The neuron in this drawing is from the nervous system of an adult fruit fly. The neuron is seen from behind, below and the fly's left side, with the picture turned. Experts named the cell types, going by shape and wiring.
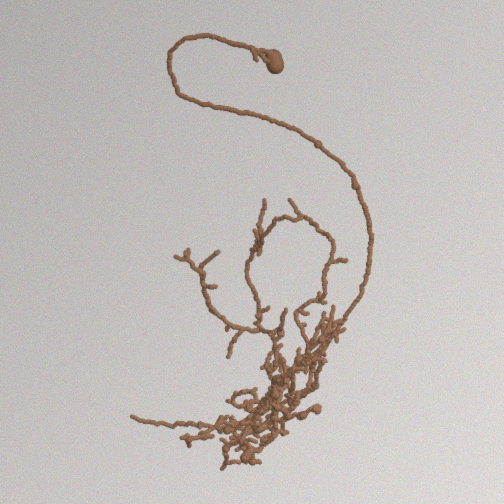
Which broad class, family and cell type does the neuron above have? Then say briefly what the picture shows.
It is a central-brain intrinsic neuron. Its family is hemilineage SLPav2. The cell type is CB1352. The cell body can be seen at the top of the picture. Dozens of branch ends can be seen.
